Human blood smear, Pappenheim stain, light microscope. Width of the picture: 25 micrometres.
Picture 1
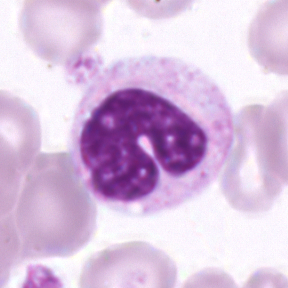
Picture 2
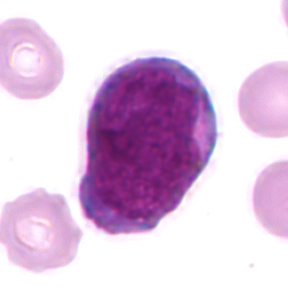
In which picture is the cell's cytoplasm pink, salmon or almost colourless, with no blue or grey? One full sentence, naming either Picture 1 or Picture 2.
In picture 1, this cell's cytoplasm carries no blue or grey and is pink or nearly colourless.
